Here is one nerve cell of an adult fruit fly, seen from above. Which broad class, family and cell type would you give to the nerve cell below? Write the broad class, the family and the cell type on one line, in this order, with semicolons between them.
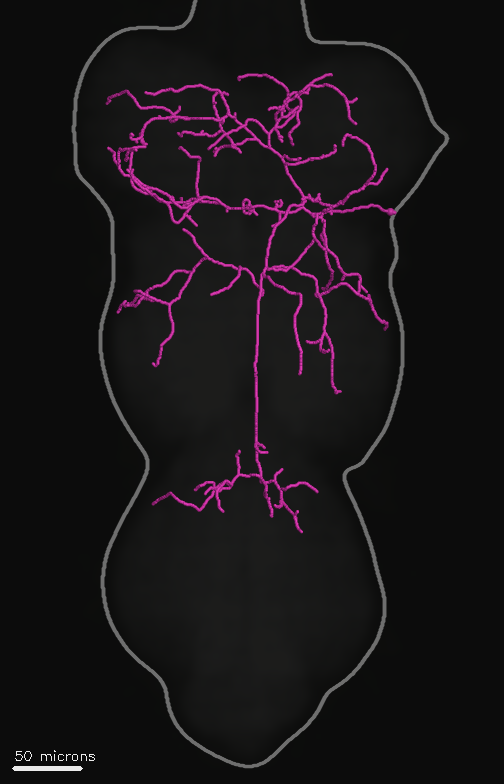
nerve-cord intrinsic neuron; hemilineage 12A; IN12A027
